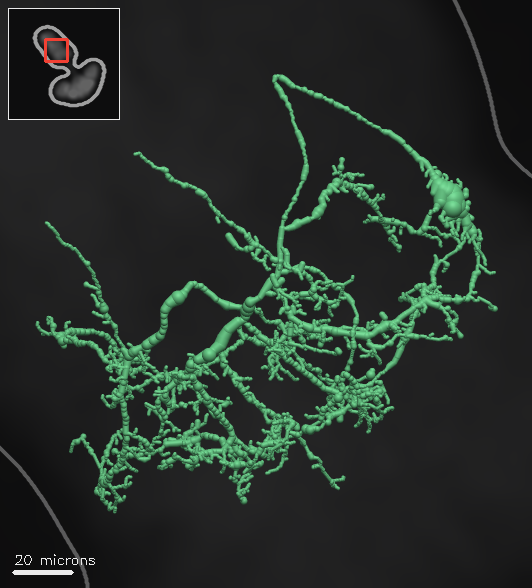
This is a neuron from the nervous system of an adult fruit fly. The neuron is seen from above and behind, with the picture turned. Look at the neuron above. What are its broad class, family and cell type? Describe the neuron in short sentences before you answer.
It is in the nerve cord and does not reach the brain. By the scale bar it is about 160 microns wide in this view. More than a hundred branch ends can be seen. It is a nerve-cord intrinsic neuron. Its family is hemilineage 11B. It is of cell type IN11B004.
